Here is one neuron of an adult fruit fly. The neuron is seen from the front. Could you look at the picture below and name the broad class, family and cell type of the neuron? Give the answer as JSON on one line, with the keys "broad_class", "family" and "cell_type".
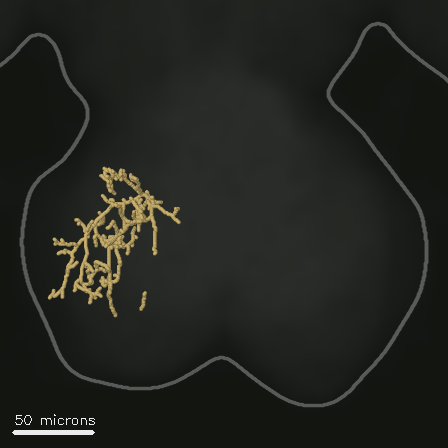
{"broad_class": "ascending neuron", "family": "hemilineage 23B", "cell_type": "AN23B004"}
